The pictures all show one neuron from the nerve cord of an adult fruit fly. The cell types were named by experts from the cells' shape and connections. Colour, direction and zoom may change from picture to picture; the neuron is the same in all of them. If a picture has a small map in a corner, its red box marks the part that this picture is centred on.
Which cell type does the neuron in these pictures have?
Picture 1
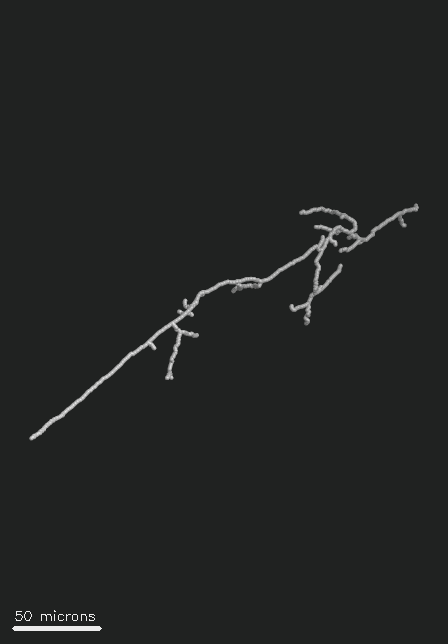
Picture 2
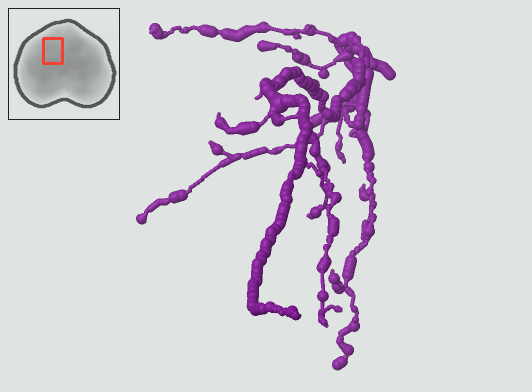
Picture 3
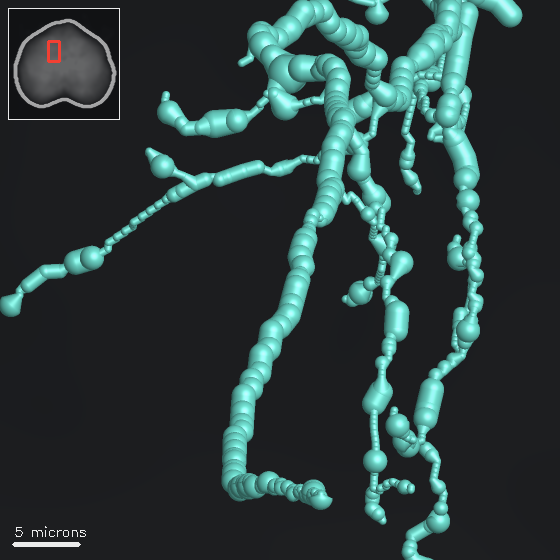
DNge175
